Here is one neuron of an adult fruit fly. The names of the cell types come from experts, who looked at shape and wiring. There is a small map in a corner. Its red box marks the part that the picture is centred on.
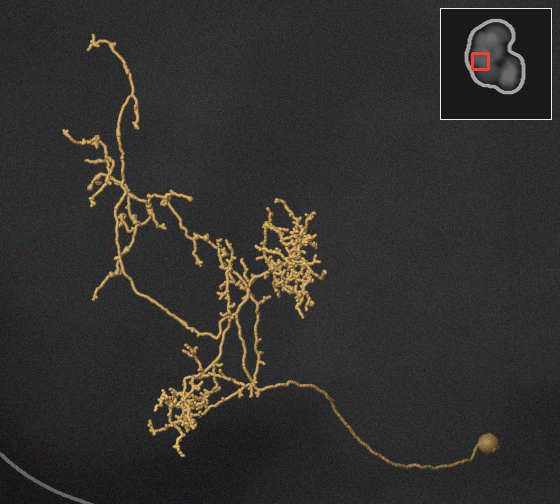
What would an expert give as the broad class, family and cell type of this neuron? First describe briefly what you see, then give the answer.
The cell body is at the lower right of the picture. Dozens of branch ends can be seen. Its broad class is central-brain intrinsic neuron. The family is hemilineage LHa2. Its cell type is LHAV2j1.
